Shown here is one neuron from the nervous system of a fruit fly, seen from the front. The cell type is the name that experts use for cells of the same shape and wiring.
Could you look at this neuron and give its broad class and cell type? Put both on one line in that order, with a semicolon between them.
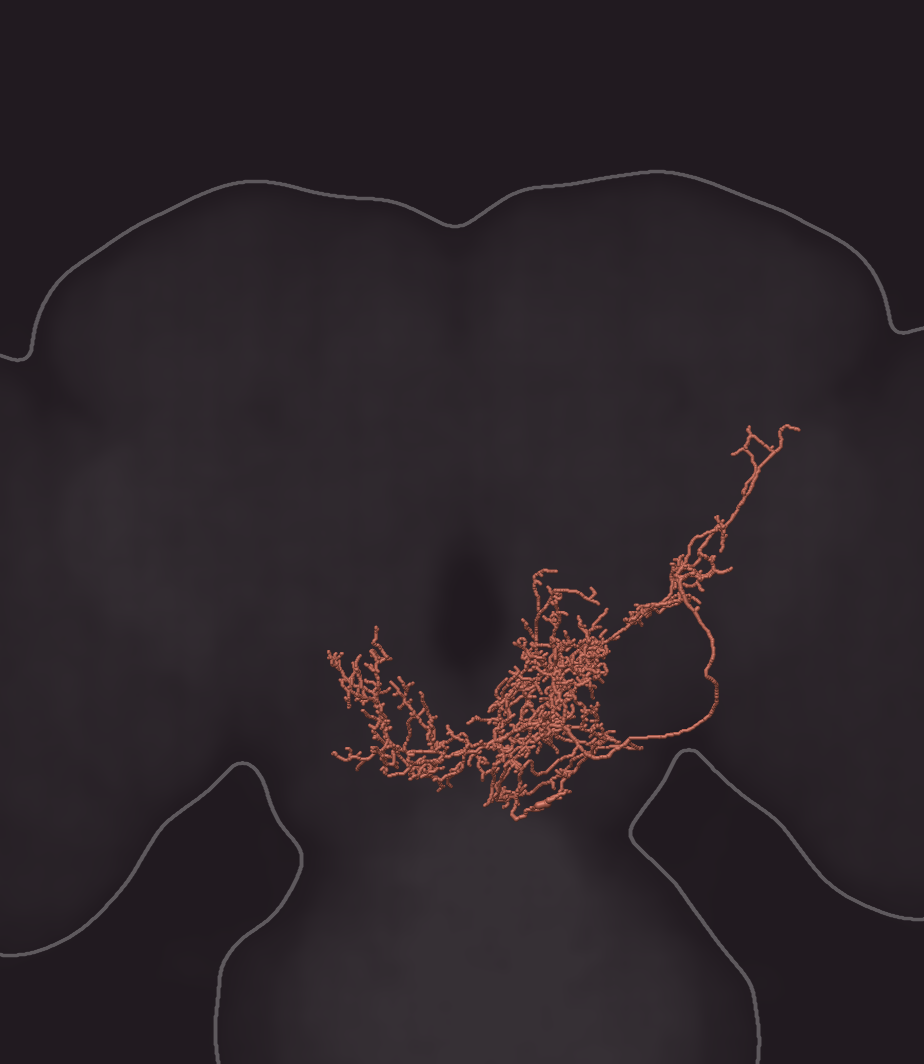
central-brain intrinsic neuron; GNG351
